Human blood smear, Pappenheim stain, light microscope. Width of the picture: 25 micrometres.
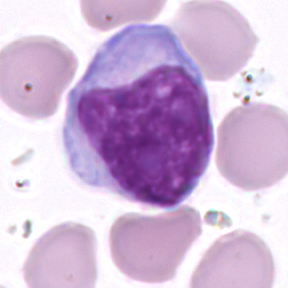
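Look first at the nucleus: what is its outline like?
Irregular and bumpy, but not divided into lobes; it is about 12 micrometres across and fills about 60% of a cell that measures about 16 by 13 micrometres.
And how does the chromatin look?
Coarsely clumped, with small paler patches between darker areas.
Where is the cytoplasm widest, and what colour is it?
At the upper left, because the nucleus lies toward the lower right; it is pale blue.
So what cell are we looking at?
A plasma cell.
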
